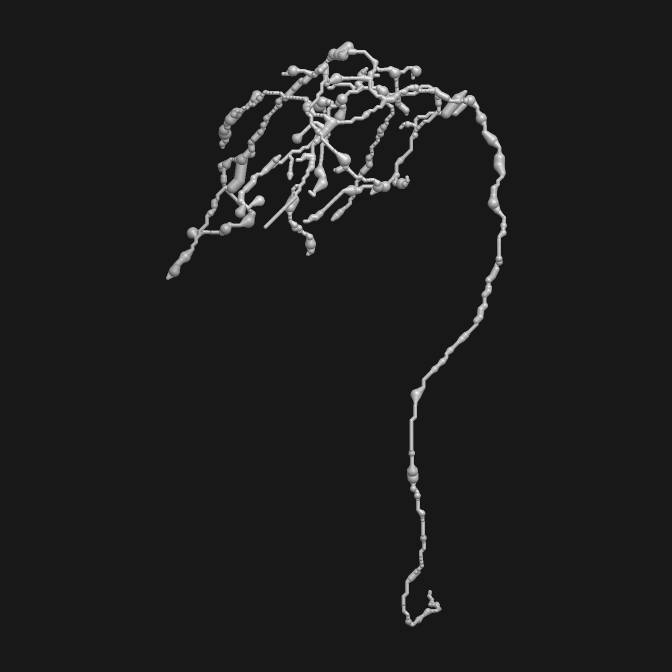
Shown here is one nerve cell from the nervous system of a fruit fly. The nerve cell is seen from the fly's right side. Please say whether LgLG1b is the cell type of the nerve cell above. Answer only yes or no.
no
